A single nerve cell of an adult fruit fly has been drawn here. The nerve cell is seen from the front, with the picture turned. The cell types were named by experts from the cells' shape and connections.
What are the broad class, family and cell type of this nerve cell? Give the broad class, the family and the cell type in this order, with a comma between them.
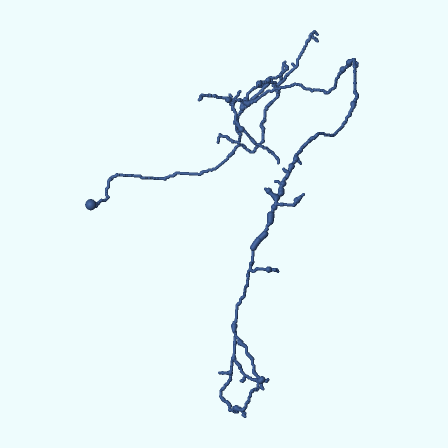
central-brain intrinsic neuron, class Kenyon Cell, KCg-d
